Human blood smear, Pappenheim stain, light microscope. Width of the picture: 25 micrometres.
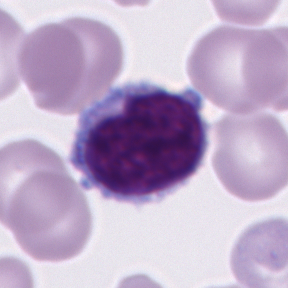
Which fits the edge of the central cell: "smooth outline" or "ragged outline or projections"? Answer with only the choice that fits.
Ragged outline or projections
